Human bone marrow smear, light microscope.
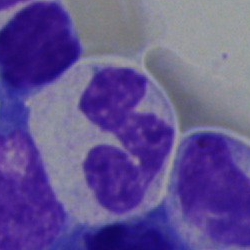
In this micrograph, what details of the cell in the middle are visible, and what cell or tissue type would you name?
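See how the outline is round and smooth? The chromatin's dark purple and coarsely clumped, and the cytoplasm is plentiful and a pale lilac-grey. Fine, faint lilac granules are spread evenly through that cytoplasm. It's a segmented neutrophil.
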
